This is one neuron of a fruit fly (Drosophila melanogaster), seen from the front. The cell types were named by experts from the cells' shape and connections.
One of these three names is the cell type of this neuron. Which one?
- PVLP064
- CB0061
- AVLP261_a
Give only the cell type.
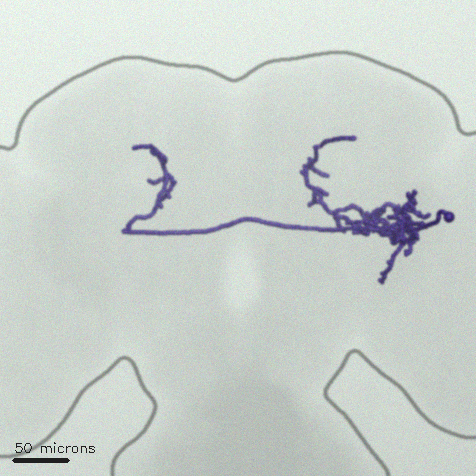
CB0061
